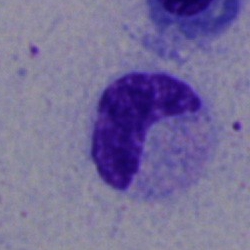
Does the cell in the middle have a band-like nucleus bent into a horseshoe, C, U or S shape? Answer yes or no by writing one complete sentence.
Yes, there is a nucleus drawn out into a curved band, lacking separate lobes.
